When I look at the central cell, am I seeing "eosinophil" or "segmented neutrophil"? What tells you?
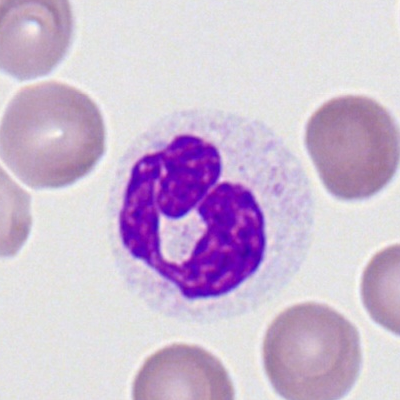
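This is a segmented neutrophil, not an eosinophil. Its cytoplasm is dusted with fine, faint lilac granules.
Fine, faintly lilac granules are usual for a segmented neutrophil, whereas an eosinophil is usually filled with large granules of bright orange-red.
The nucleus forms a loop that encloses a pale patch of cytoplasm at its centre, and its chromatin is dark purple and coarsely clumped. The cytoplasm is plentiful and pale lilac-pink.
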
